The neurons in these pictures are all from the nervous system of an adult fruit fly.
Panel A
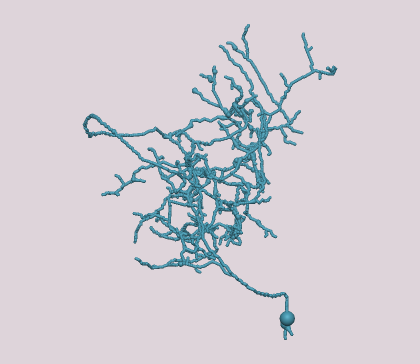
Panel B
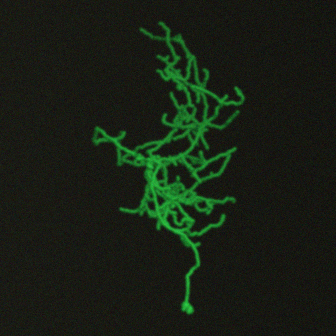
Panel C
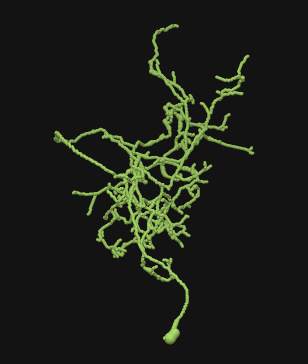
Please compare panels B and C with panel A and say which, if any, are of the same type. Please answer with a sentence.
Panel B and panel C are of the same cell type.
